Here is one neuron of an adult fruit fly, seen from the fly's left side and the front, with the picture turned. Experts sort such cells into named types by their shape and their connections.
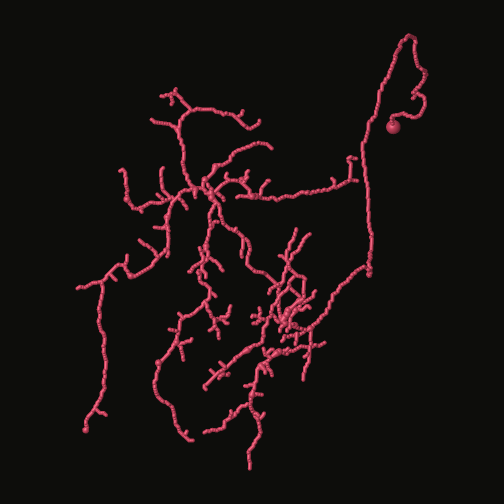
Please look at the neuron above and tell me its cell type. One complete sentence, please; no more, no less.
The cell type name Cm20 applies to this neuron.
